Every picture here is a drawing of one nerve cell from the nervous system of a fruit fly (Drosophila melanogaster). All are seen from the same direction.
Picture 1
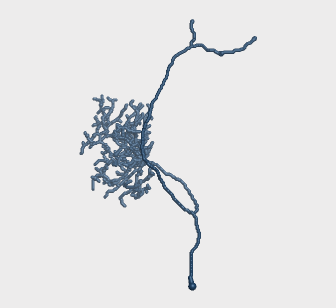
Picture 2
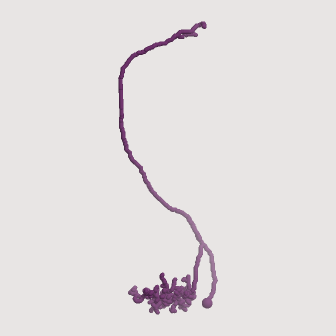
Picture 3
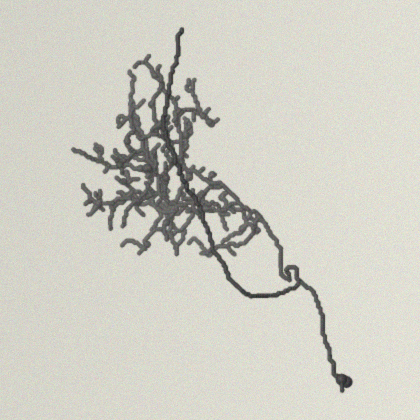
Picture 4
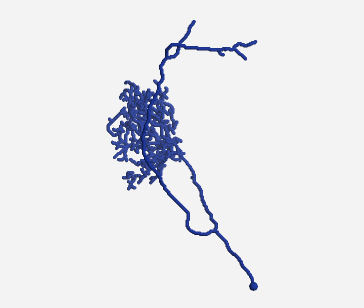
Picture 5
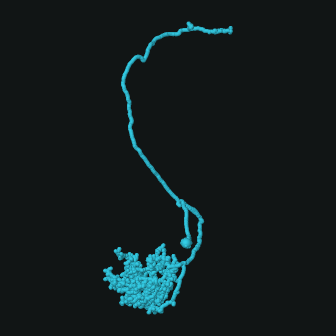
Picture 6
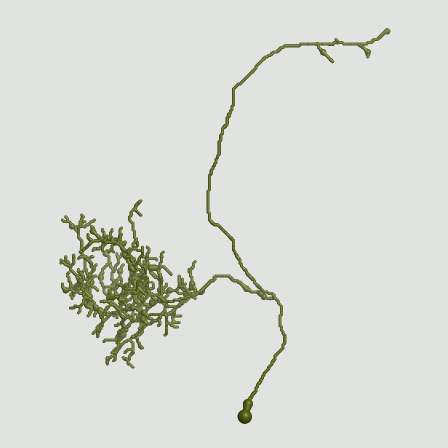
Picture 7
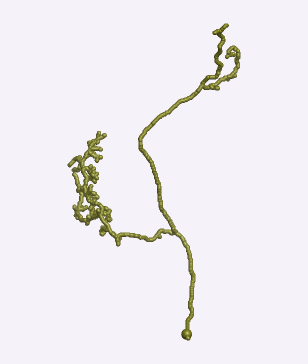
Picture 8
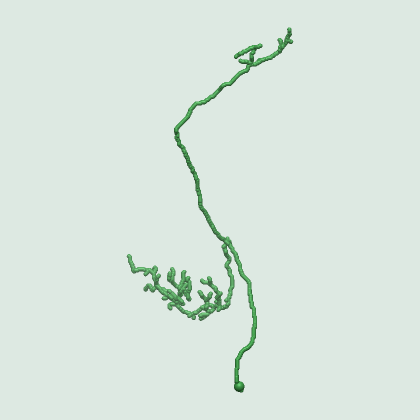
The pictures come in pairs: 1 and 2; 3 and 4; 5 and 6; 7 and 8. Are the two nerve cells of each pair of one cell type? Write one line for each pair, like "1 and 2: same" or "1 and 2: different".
1 and 2: different
3 and 4: same
5 and 6: same
7 and 8: same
